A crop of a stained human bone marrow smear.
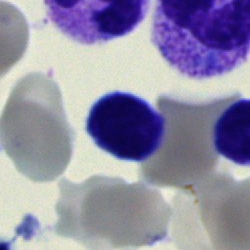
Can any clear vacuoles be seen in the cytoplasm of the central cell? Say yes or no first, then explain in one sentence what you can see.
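No. No vacuoles are visible in the cell.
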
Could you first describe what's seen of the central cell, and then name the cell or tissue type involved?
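Smooth outline on this one, round to slightly oval. The chromatin is uniformly dense and deep blue-violet, with no pattern to it. Little or no cytoplasm shows around the nucleus, and there are no granules to be seen. So, a lymphocyte.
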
